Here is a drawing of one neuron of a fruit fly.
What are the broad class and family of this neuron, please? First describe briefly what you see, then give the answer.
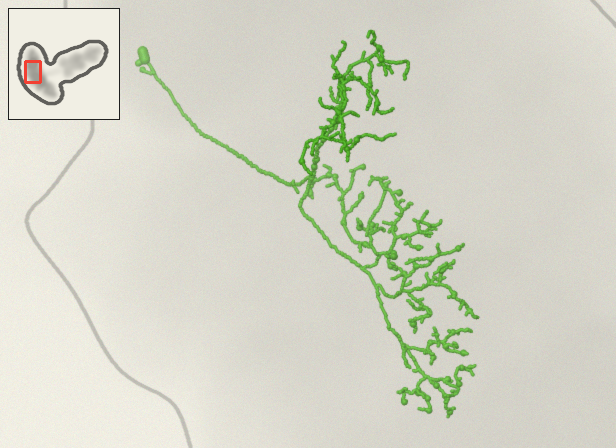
It lies in the brain. Its cell body lies at the upper left of the picture. The picture shows dozens of branch ends. It is a central-brain intrinsic neuron. The family is hemilineage AOTUv4_ventral.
